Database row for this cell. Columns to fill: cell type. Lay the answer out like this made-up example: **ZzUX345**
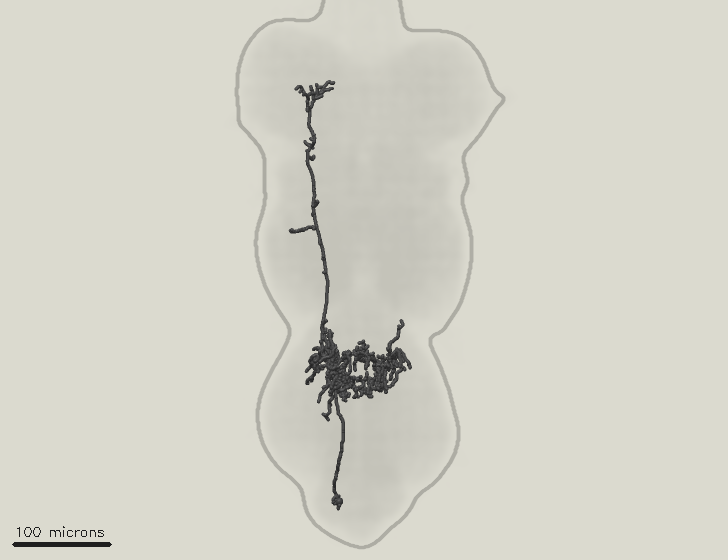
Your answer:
**IN03B029**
